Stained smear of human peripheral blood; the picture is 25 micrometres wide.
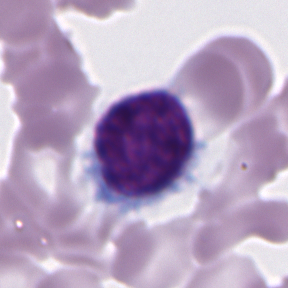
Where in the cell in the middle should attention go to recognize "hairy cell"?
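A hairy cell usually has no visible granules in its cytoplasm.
Granules first: none are visible here, which goes with the name.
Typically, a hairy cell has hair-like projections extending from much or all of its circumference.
Projections next: fine hair-like projections are present, and they fringe the cell's lower and left edges. Cytoplasm last: it is a scant pale blue rim, widest on the lower-left side of the nucleus.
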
